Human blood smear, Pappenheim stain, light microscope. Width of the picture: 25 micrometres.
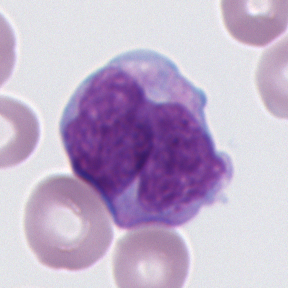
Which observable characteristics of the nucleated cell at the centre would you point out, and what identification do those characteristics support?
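Most of this cell, about 15 micrometres across, is taken up by the nucleus. The chromatin's finely mottled rather than gathered into coarse dark clumps, and the cytoplasm is pale greyish blue. Along the right edge you'll see small irregular bumps. You're looking at an atypical promyelocyte.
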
